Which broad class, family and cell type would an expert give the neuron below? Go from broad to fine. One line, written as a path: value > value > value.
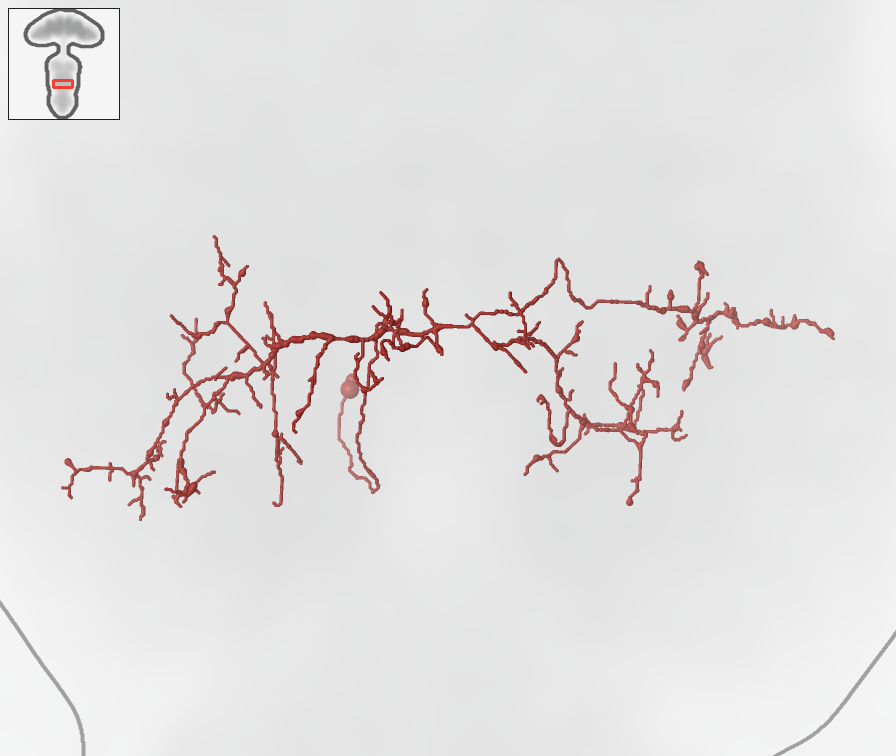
nerve-cord intrinsic neuron > hemilineage 12B > IN12B066_e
